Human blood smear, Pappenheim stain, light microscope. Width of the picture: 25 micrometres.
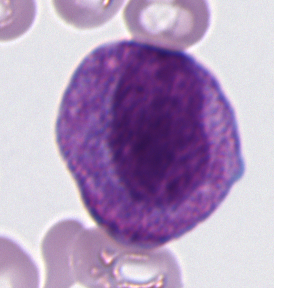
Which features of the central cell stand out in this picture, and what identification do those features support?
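This one's about 19 by 16 micrometres, with finely textured chromatin and no coarse clumps. The cytoplasm makes a rim, widest on the left, mottled purple-violet, with fine pinkish-purple granules scattered through it. It's an atypical promyelocyte.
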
